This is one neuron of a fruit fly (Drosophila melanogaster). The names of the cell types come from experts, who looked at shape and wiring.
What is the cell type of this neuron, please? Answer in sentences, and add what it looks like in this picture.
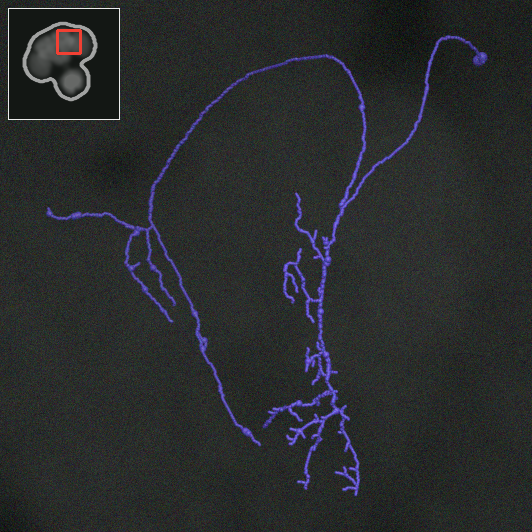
The cell type is CB2873. This is a central-brain intrinsic neuron. The cell body can be seen at the upper right of the picture. The picture shows dozens of branch ends.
